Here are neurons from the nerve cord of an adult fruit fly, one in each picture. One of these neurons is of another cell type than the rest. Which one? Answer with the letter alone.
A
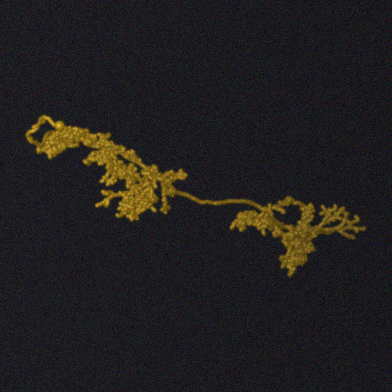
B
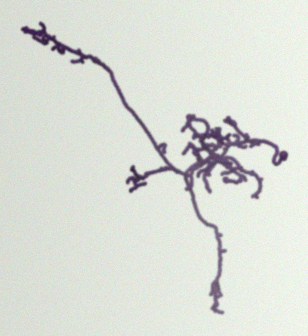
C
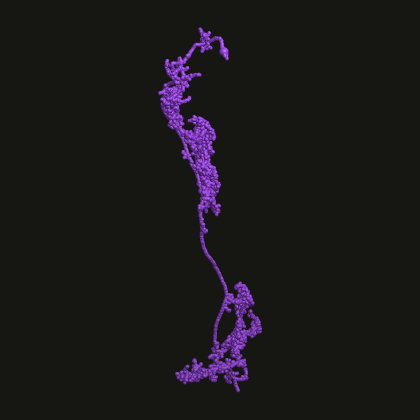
B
